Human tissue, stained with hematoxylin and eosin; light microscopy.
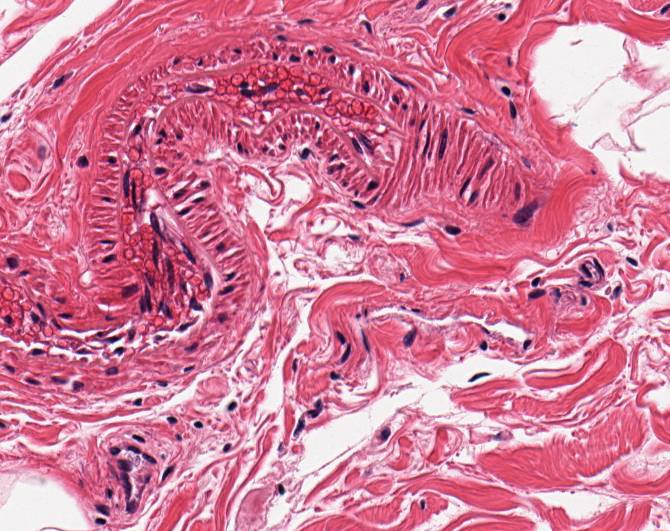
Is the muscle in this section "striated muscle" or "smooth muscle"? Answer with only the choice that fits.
Smooth muscle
